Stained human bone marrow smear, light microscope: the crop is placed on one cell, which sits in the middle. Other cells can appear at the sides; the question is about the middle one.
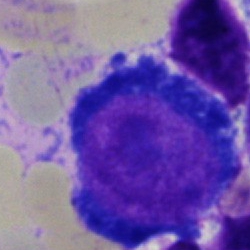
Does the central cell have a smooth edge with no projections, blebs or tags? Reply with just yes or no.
No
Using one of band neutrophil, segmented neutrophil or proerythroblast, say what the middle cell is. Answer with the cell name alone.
proerythroblast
